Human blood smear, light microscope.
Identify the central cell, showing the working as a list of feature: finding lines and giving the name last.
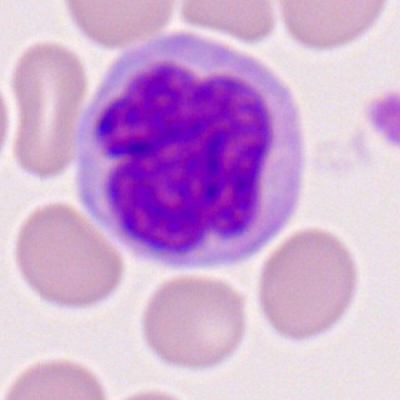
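Nuclear border: irregular, with several folds and clefts
Nuclear extent: fills most of the cell
Chromatin: dark purple, coarsely clumped
Cytoplasm: pale lilac-blue
Name: monocyte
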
